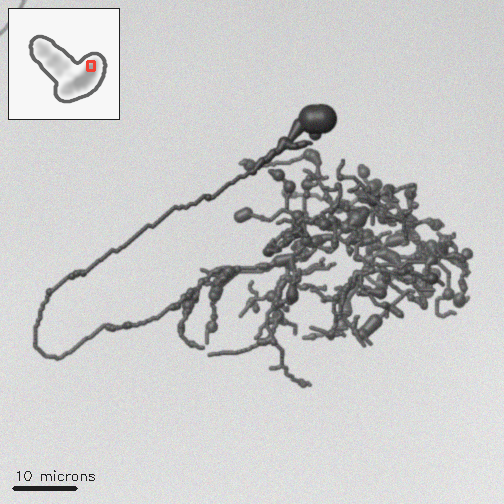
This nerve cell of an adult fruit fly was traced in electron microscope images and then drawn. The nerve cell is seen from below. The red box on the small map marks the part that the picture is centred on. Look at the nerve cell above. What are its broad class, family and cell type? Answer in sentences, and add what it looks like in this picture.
Its broad class is central-brain intrinsic neuron. Its family is hemilineage LHp1. It is of cell type LHPV4a9. The cell body can be seen at the top of the picture. From left to right in the picture it spans about 70 microns. The picture shows dozens of branch ends.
